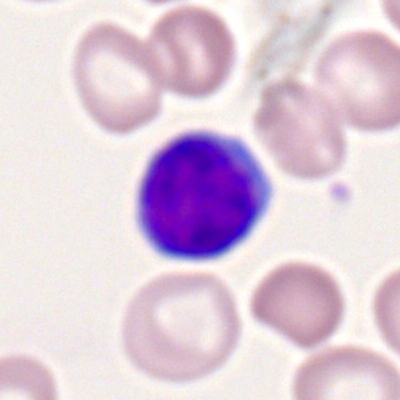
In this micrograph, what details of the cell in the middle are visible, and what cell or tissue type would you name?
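The outline looks roughly round, though the edge turns slightly angular at the upper right. Nearly the whole cell seems taken up by the nucleus. Its chromatin is dense and dark purple, with darker clumped patches. I see only a thin crescent of pale blue cytoplasm, mostly along the upper right edge. This is a lymphocyte.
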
